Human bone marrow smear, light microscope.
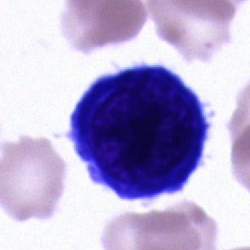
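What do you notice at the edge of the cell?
Fine, short hair-like projections stick out from it, most clearly on the right side.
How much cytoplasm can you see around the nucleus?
Only a very thin rim, and it stains deep blue.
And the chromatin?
It is dense and stains very dark.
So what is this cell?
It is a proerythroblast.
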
